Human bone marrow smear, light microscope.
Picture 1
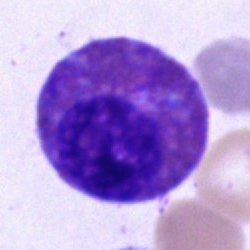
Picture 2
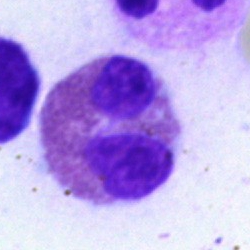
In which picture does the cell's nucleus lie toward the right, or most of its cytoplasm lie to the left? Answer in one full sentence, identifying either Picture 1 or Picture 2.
In picture 2, the nucleus of the cell lies toward the right.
